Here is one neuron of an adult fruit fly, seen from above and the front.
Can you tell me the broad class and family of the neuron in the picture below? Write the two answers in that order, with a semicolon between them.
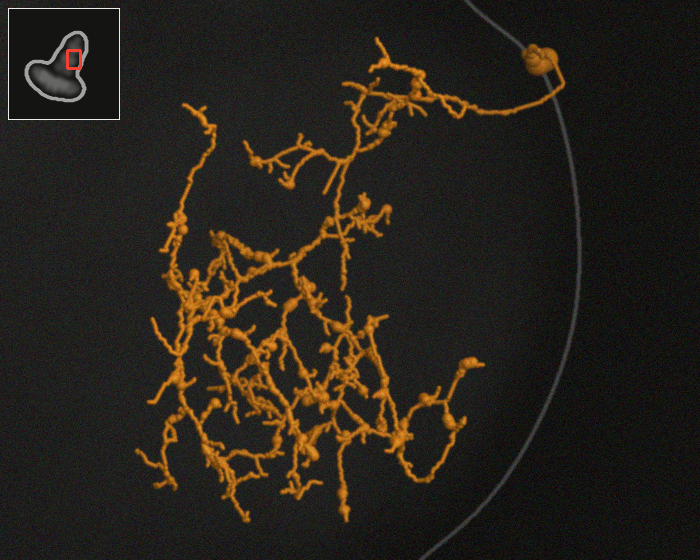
nerve-cord intrinsic neuron; hemilineage 20A.22A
